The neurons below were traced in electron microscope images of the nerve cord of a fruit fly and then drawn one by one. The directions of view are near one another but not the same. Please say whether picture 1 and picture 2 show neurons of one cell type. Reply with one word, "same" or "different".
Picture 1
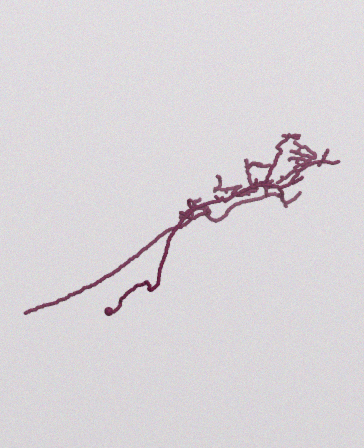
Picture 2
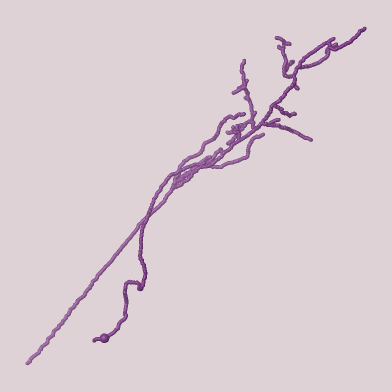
different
